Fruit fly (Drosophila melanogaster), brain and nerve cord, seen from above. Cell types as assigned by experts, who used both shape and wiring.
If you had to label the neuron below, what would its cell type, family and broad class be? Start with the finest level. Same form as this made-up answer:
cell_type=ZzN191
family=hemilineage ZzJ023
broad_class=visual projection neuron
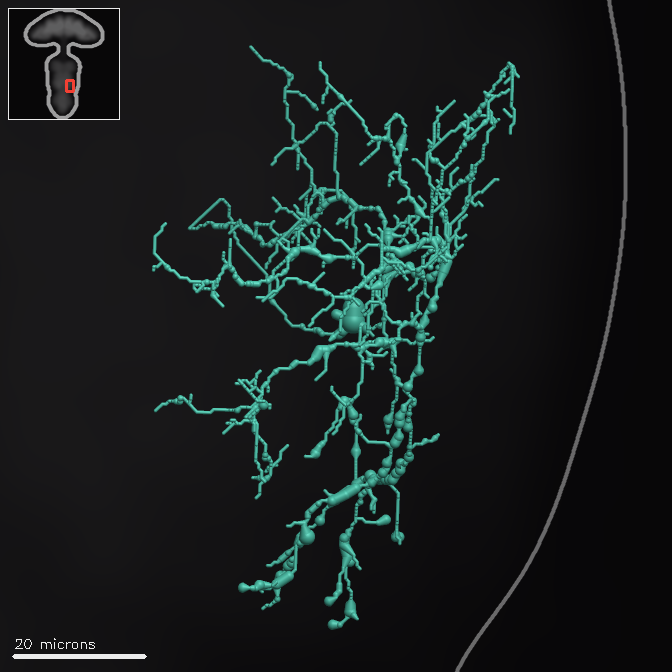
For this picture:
cell_type=IN13A057
family=hemilineage 13A
broad_class=nerve-cord intrinsic neuron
